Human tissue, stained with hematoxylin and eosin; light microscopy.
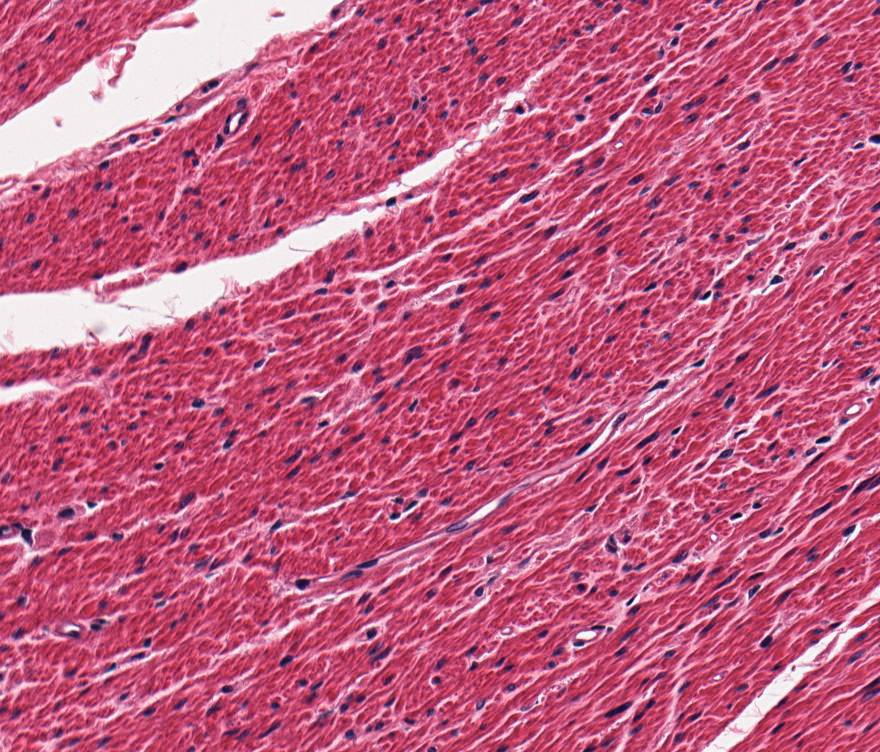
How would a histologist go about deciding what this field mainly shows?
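I'd call this smooth muscle. Bundles of muscle fibres fill the whole field, running in parallel diagonally from lower left to upper right.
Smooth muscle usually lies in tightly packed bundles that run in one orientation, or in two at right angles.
The fibre cytoplasm takes a deep, uniform red-pink with eosin, and only thin, pale strands of connective tissue separate the fibres.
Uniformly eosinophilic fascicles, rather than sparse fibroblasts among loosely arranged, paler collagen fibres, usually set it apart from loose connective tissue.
I find no fat cells anywhere.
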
